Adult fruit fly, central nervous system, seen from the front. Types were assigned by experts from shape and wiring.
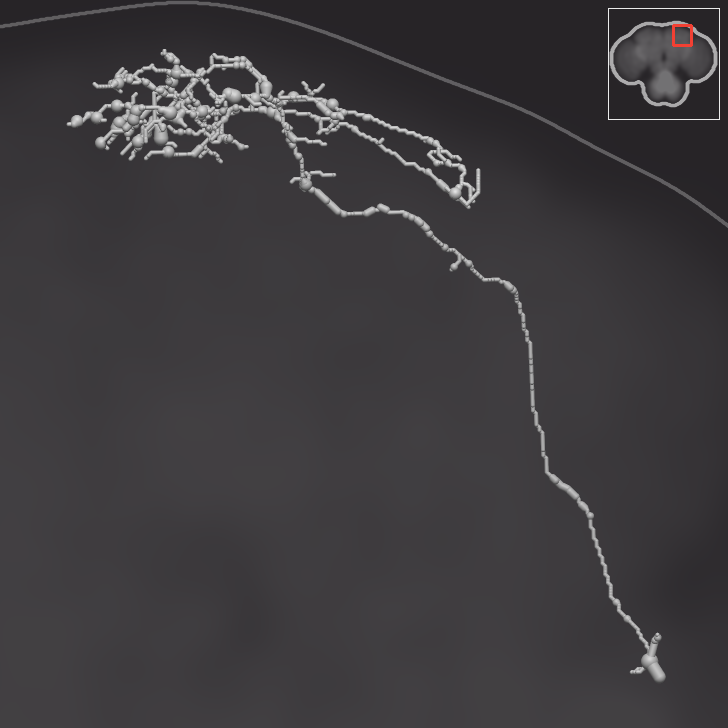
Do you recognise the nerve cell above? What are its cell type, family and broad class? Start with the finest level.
CB1178; hemilineage SLPpl3; central-brain intrinsic neuron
